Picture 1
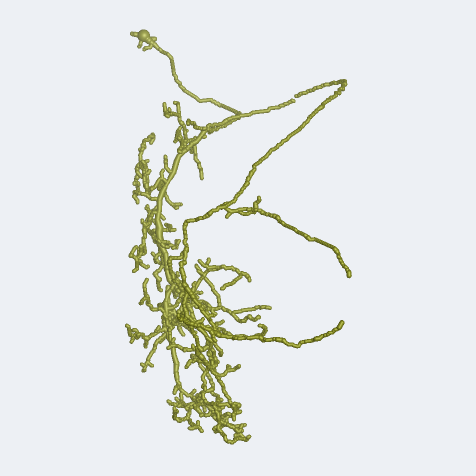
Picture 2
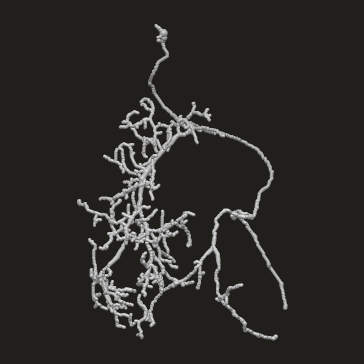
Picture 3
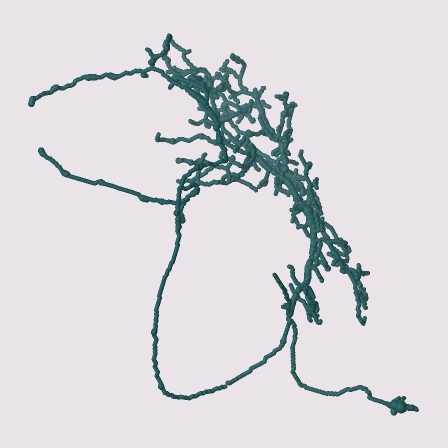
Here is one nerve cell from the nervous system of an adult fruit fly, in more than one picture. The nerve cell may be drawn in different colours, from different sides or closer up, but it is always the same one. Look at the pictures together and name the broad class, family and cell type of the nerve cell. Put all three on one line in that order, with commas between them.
central-brain intrinsic neuron, hemilineage PSp2, PS220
